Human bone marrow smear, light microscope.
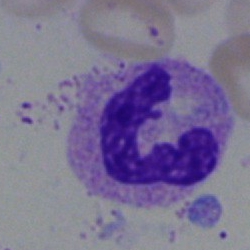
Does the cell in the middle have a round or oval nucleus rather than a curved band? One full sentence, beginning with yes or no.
No, what the nucleus forms is a horseshoe, C, U or S shape without separate lobes.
